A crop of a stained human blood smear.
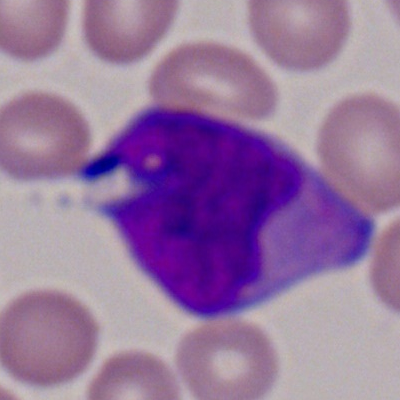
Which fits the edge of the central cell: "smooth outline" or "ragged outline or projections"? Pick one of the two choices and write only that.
Ragged outline or projections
